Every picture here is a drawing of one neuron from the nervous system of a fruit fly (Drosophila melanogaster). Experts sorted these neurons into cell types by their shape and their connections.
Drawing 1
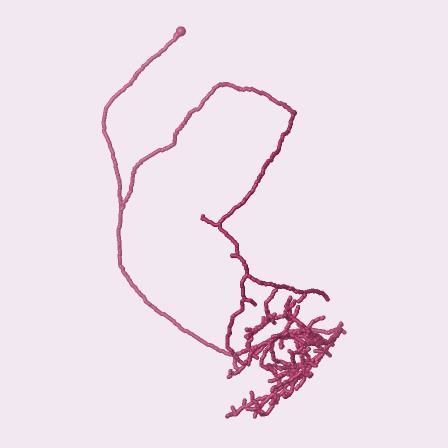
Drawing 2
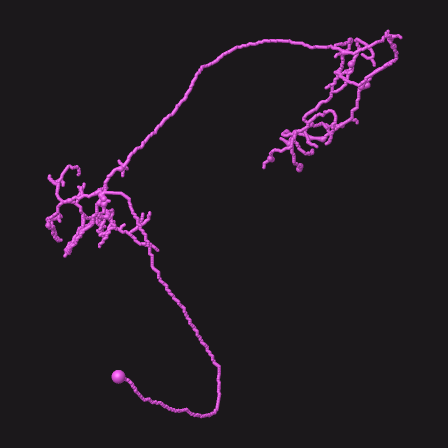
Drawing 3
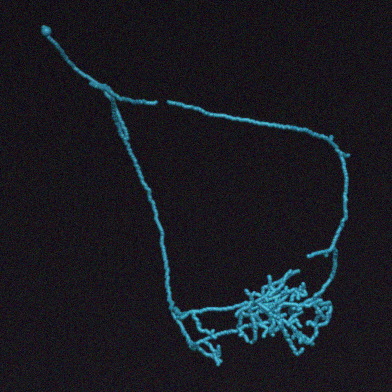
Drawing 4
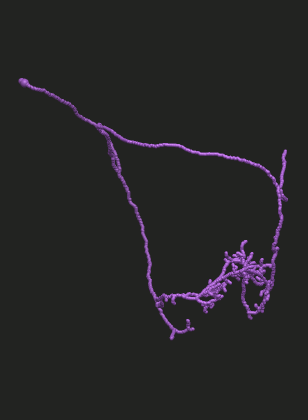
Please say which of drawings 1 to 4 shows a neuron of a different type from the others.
Drawing 2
